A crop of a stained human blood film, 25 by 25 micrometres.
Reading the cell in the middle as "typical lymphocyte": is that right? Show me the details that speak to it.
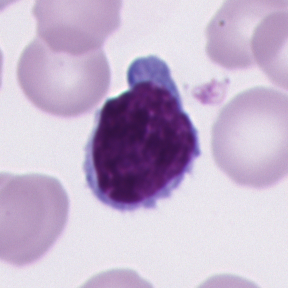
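On cytoplasm colour, the thin rim around the nucleus is pale blue.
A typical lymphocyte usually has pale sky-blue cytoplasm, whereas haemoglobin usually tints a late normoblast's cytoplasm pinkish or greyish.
Colour therefore supports typical lymphocyte and counts against normoblast. On the nucleus, it is oval, about 11 by 9 micrometres, with coarse, clumped deep purple chromatin, and it fills about 70% of the cell's area.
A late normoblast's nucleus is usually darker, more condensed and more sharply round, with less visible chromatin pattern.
The oval shape and visible clumping favour typical lymphocyte over normoblast. The cell itself is about 14 by 10 micrometres, with a rounded pale blue bulge at the top, a ragged left and lower margin, no granules and no vacuoles. Conclusion: typical lymphocyte.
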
